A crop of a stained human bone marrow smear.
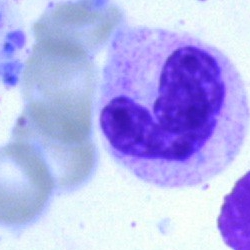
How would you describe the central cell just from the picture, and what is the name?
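Round and smooth in outline, the cell holds a nucleus curved into a deeply indented horseshoe shape. The notch of the nucleus opens upward. No nucleoli are visible within it. Fine pinkish-purple granules are scattered throughout the cytoplasm. The cell is a band neutrophil.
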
